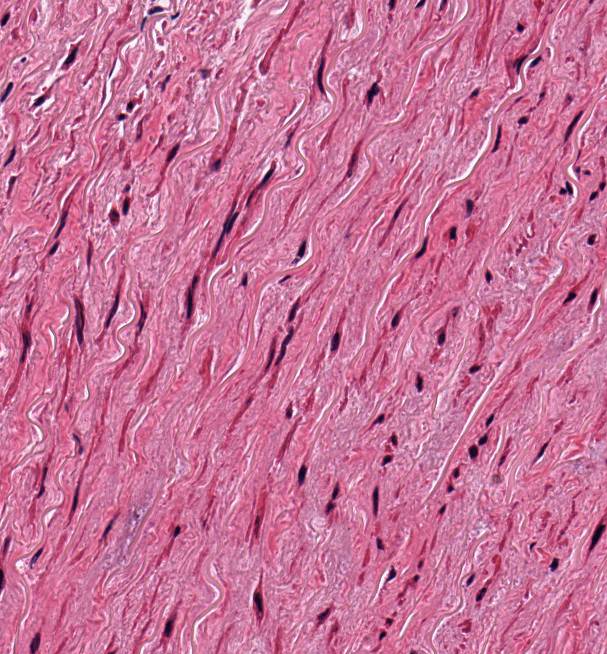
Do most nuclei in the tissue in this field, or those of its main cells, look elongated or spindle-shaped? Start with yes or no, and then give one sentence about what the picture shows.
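Yes. The nuclei are dark, elongated and spindle-shaped.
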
